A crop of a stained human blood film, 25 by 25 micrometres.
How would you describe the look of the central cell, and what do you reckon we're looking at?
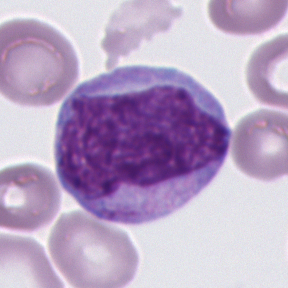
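Outlined smoothly and roughly round, the cell is about 15 micrometres across. Its nucleus, a single unlobed mass, is wider than it is tall and tapers to a point on its right side, filling about 60% of the cell's area. The cytoplasm forms its widest band below the nucleus. This is an atypical promyelocyte.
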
